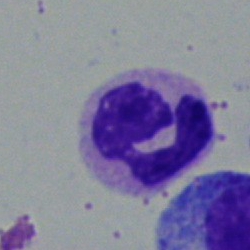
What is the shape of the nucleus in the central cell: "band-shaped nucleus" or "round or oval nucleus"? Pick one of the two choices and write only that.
Band-shaped nucleus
